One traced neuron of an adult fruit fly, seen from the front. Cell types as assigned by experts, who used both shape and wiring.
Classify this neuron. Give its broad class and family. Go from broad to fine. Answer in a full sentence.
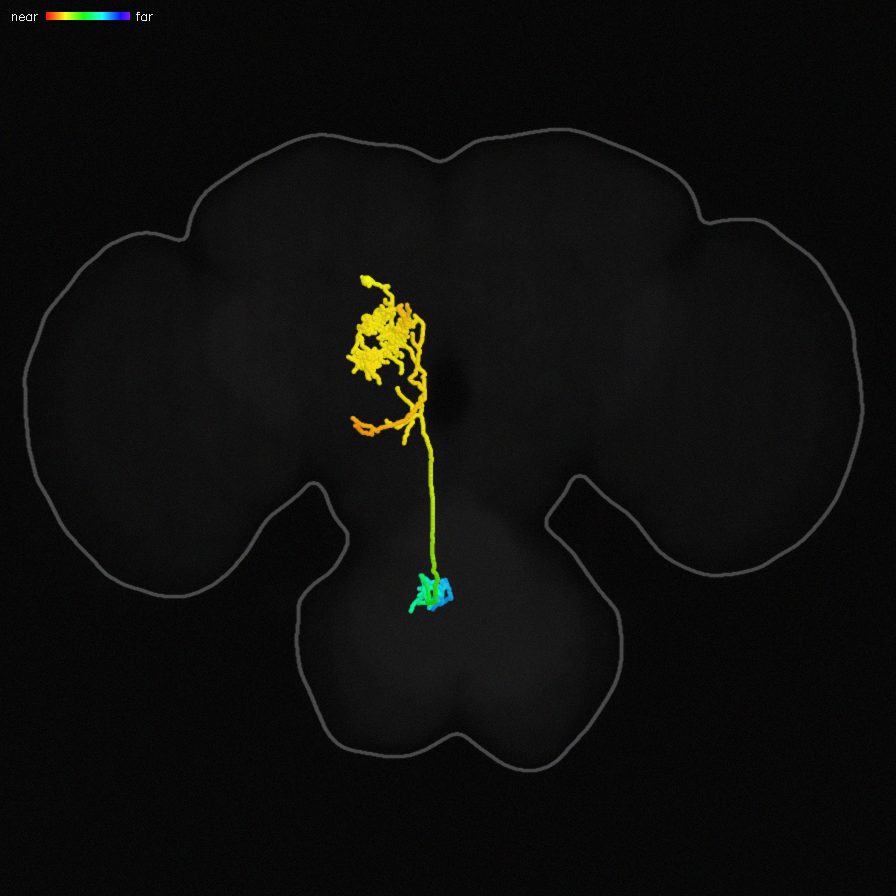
A descending neuron of the DNpe family.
